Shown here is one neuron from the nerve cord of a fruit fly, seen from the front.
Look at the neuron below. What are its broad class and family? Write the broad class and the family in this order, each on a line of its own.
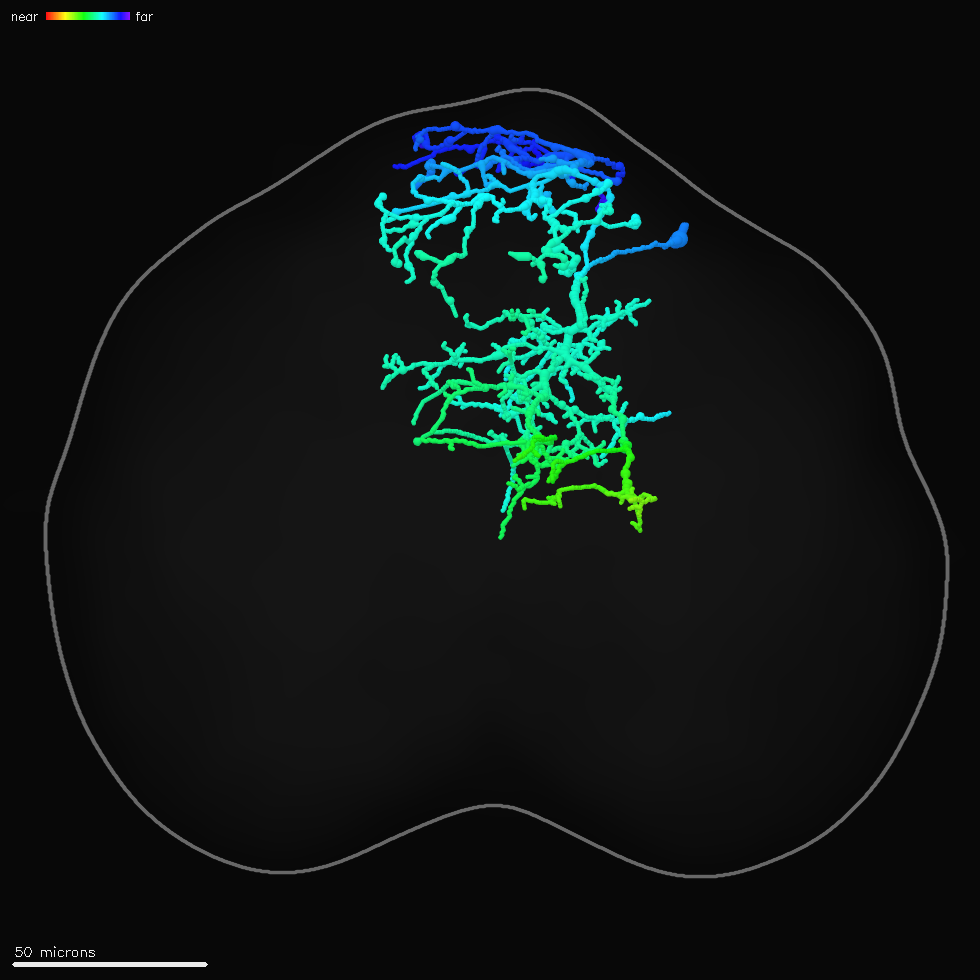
nerve-cord intrinsic neuron
hemilineage 12A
